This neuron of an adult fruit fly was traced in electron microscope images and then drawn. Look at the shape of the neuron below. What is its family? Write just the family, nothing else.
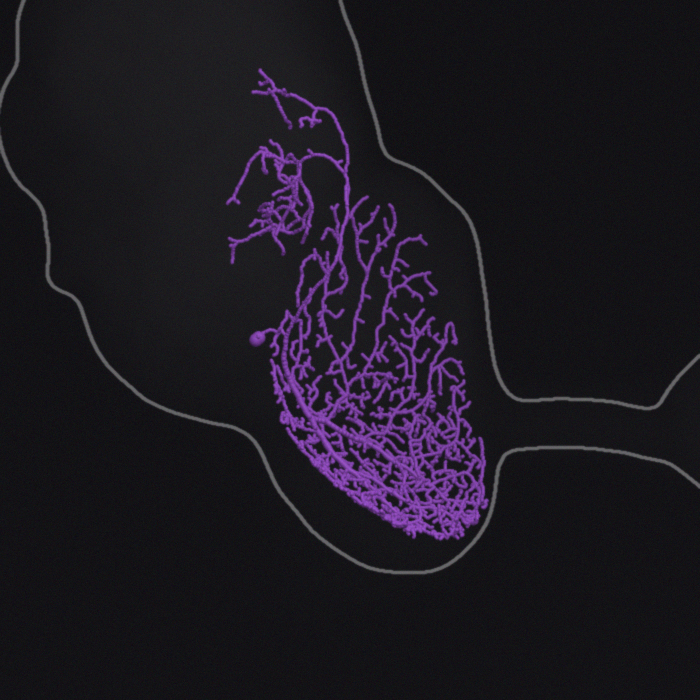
MeVP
